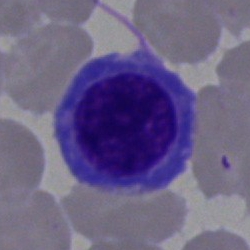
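Erythroblast, with a nucleus that fills most of the cell. Deep blue cytoplasm forms a rim all the way around the nucleus. A thin thread runs upward from the top edge of the cell.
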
